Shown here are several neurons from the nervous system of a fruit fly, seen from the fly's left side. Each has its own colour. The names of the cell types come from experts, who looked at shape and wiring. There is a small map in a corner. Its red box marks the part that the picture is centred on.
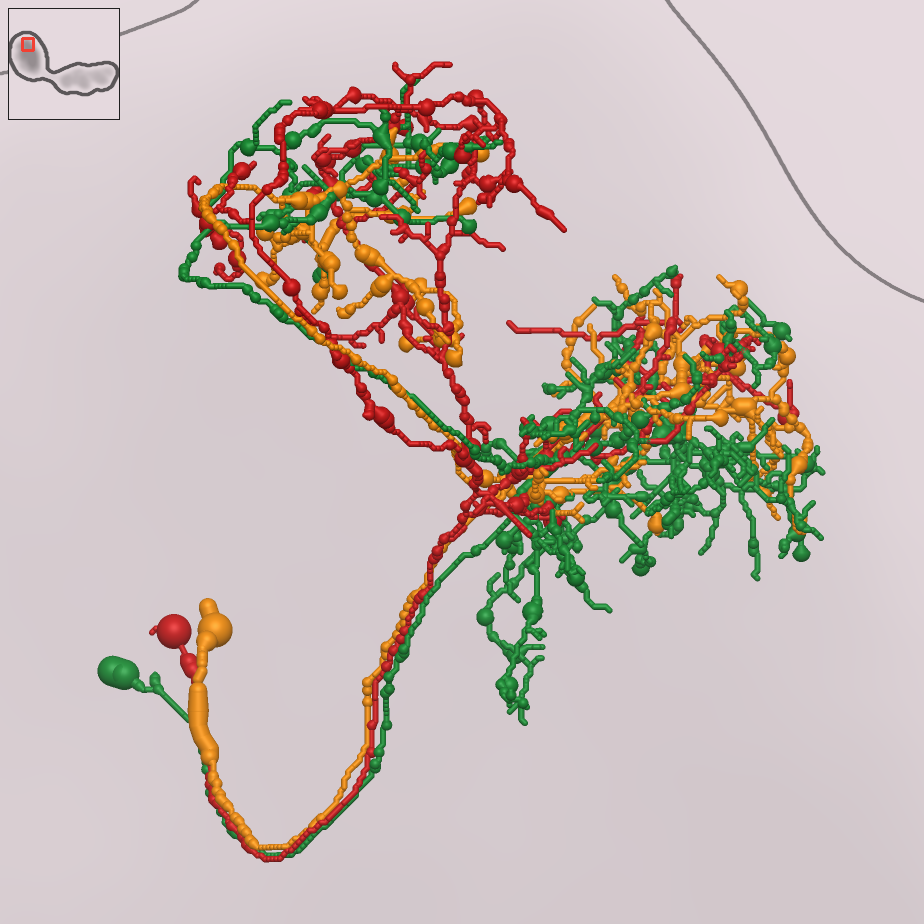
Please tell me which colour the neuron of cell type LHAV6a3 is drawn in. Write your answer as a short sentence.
The colour is orange.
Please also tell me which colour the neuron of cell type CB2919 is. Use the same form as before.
The colour is red.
